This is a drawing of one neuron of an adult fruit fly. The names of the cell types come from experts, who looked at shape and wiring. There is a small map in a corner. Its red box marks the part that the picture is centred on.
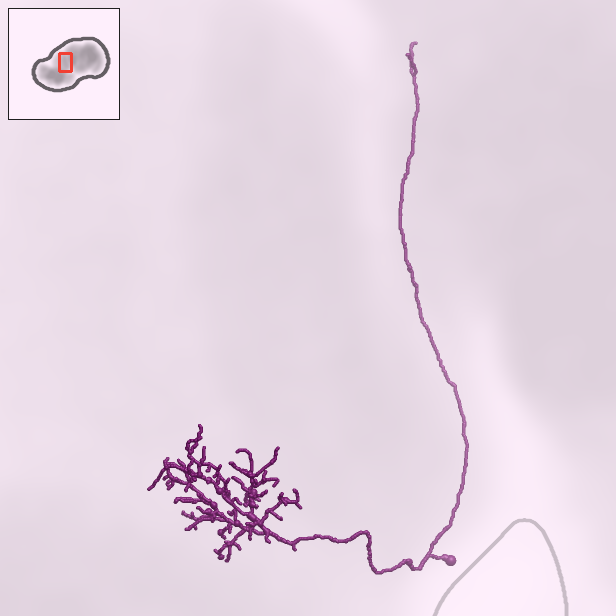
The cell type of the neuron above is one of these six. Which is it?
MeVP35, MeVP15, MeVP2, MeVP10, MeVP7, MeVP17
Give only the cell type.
MeVP2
